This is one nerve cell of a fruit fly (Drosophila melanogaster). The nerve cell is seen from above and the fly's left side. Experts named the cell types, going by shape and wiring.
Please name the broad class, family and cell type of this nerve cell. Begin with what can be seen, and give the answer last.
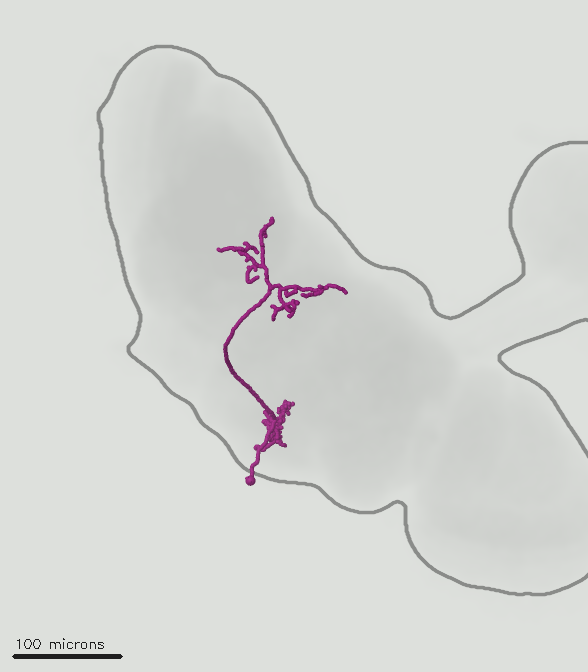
The cell body is at the bottom of the picture. By the scale bar it is about 250 microns tall in this view. This is a central-brain intrinsic neuron. The family is hemilineage FLAa2. The cell type is PRW010.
